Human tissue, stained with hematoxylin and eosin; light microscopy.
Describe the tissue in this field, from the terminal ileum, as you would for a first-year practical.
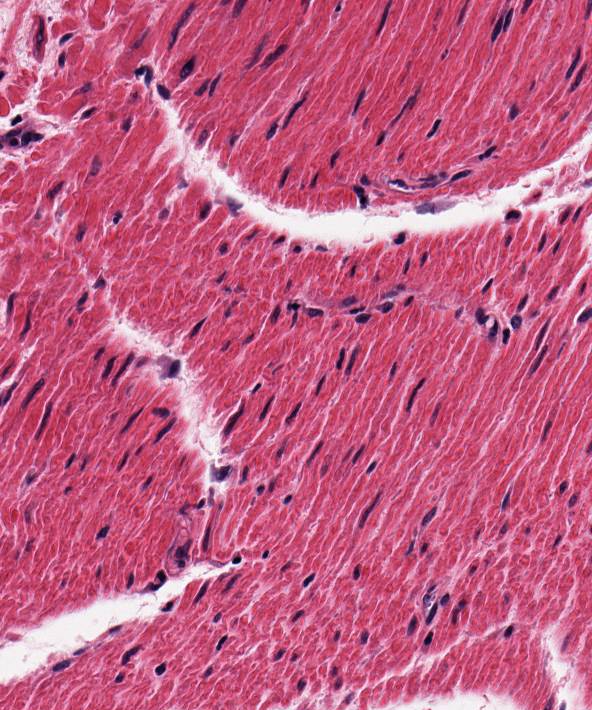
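First, the field: it is filled entirely by closely packed, deeply eosinophilic muscle fibres grouped into bundles. Second, orientation: within each bundle the fibres lie parallel, slanting across the field. Third, nuclei: dark, elongated ovals placed within the fibres, not flattened at their edges. Fourth, cytoplasm: abundant, with a uniform deep pink-red stain.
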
